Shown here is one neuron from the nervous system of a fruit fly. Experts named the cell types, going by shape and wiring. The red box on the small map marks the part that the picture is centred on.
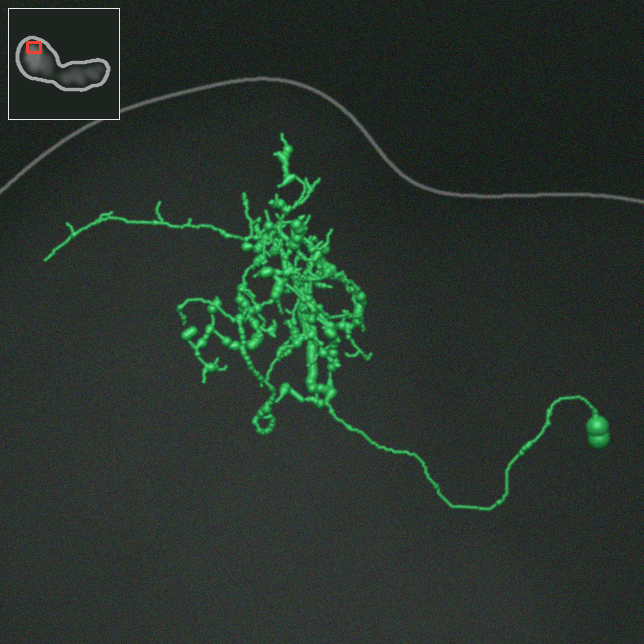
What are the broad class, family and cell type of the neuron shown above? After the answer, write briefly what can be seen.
This is a central-brain intrinsic neuron. Its family is hemilineage DM6_dorso_lateral. It is of cell type SMP379. The picture shows dozens of branch ends. As drawn here it is wider than it is tall.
